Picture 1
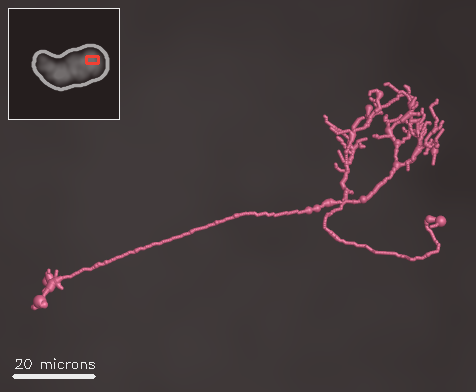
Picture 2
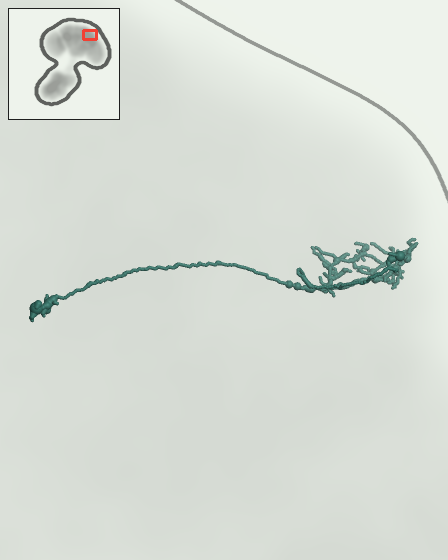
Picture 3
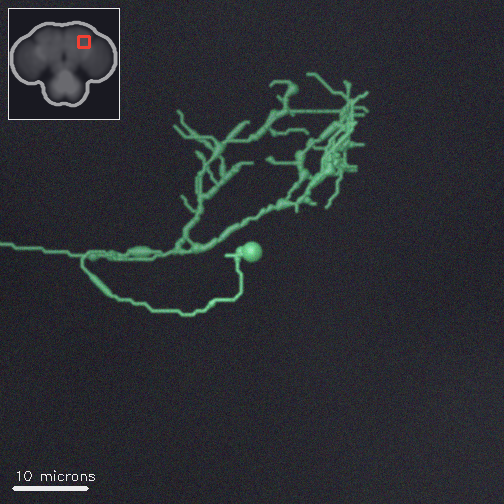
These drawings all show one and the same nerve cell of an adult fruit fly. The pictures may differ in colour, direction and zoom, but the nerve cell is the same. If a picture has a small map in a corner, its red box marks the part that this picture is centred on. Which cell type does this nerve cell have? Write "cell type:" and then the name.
cell type: TuBu04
